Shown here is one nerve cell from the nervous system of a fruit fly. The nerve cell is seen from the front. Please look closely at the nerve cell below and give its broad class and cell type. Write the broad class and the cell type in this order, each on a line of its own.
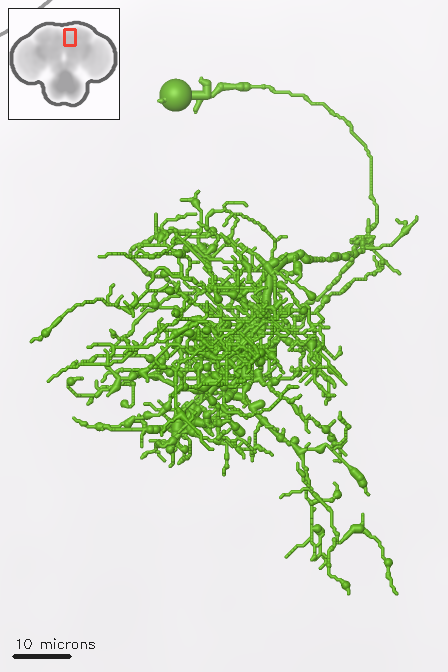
central-brain intrinsic neuron
CRE102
